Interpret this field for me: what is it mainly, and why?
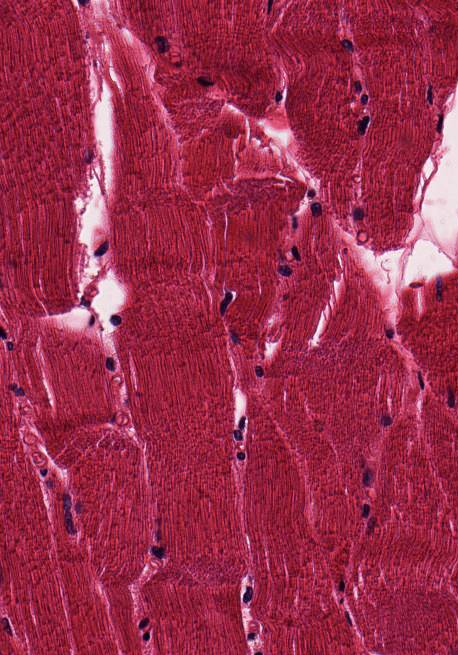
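I'd call this skeletal muscle. Fibres fill the whole field, running mainly top to bottom, and fine cross-striations show along their length.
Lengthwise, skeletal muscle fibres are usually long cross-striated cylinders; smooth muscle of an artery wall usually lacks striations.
Their cytoplasm takes eosin a deep pink-red. Small dark oval nuclei sit in the narrow spaces between fibres.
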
